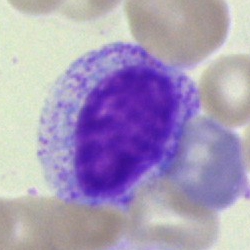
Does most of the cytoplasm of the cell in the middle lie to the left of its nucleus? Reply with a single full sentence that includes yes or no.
Yes, most of its cytoplasm is located to the left of its nucleus.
